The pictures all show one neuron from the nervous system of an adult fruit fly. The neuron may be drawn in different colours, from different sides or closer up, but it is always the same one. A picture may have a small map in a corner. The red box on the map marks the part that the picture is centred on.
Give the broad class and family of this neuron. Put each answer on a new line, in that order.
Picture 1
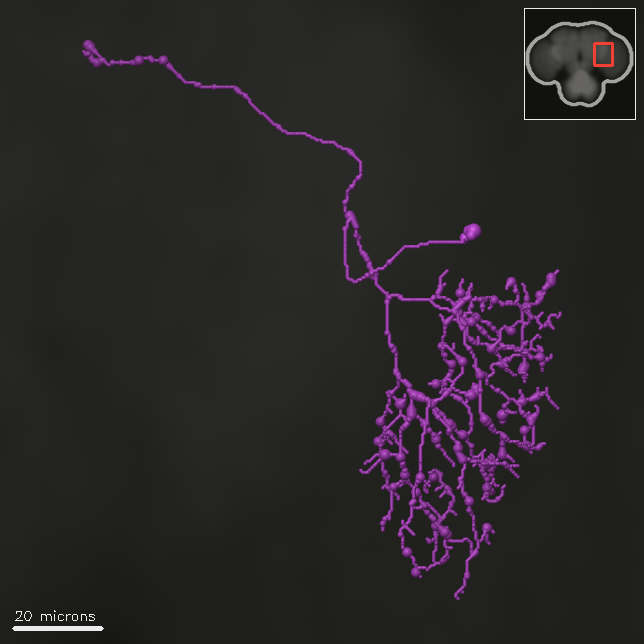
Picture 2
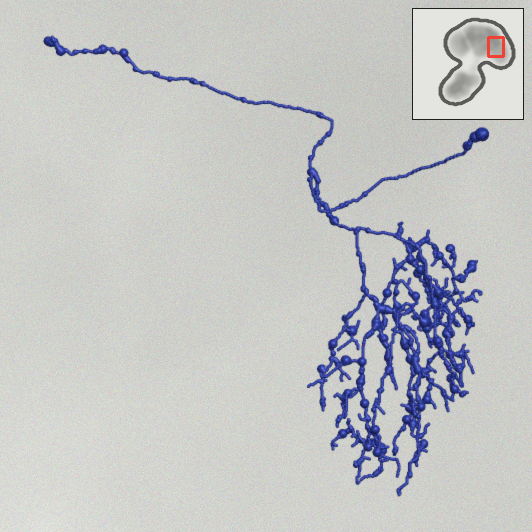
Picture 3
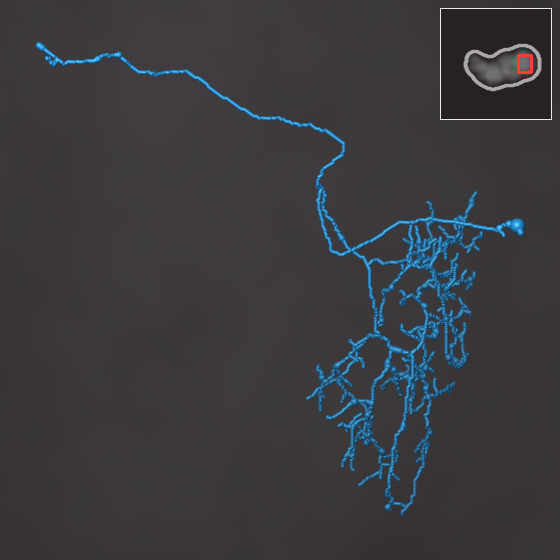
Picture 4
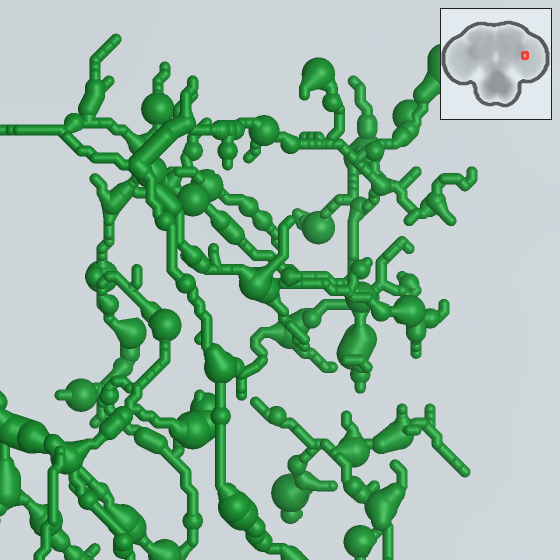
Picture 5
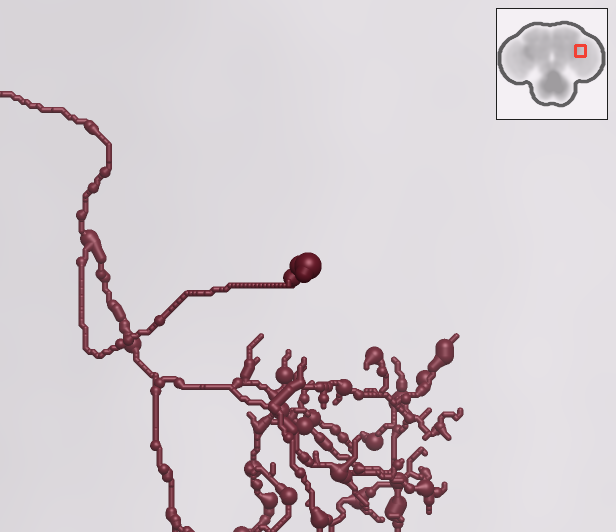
visual projection neuron
LC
